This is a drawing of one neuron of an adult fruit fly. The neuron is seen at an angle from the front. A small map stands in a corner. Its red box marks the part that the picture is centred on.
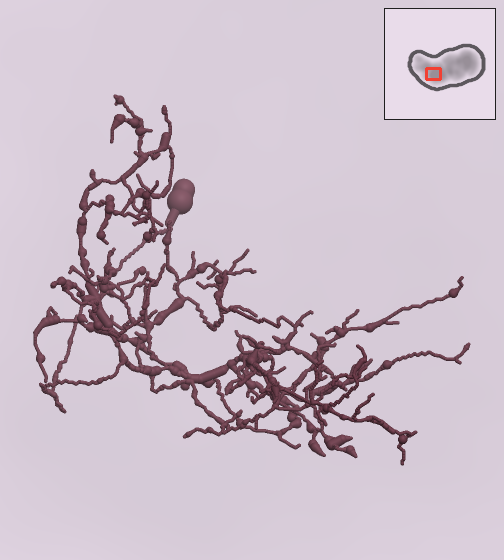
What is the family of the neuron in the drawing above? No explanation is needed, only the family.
hemilineage 01B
